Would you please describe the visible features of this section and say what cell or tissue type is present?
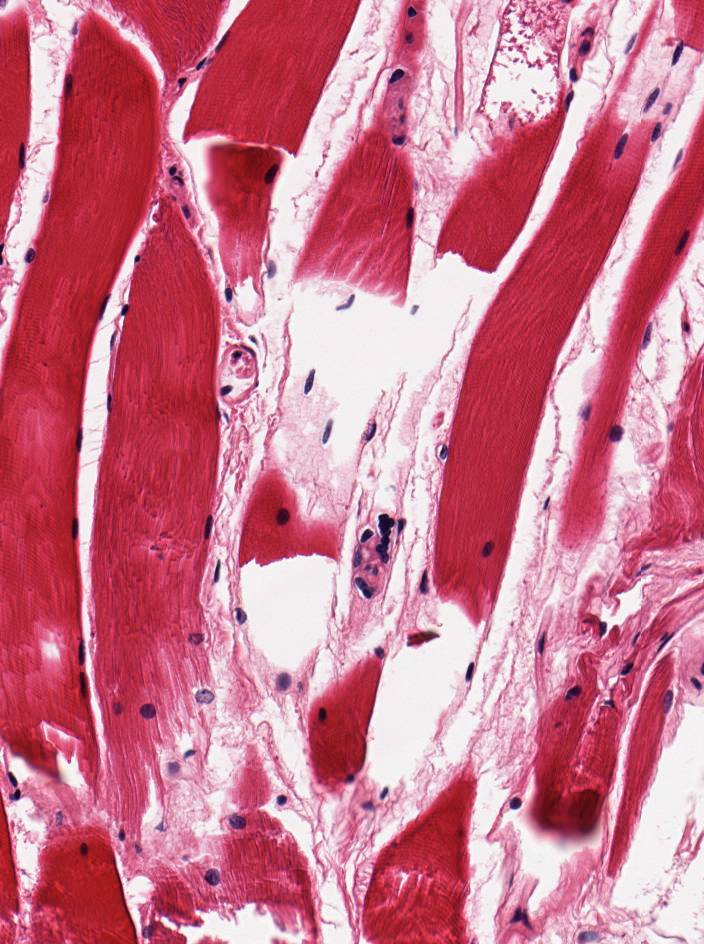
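Long, deep red muscle fibres lie side by side throughout, running top to bottom with a slight slant. Dark, flattened nuclei sit at the fibre edges. Pale pink loose connective tissue with scattered elongated nuclei lies between the fibres. This is skeletal muscle.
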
